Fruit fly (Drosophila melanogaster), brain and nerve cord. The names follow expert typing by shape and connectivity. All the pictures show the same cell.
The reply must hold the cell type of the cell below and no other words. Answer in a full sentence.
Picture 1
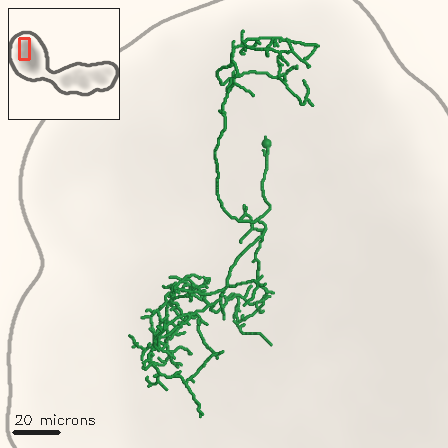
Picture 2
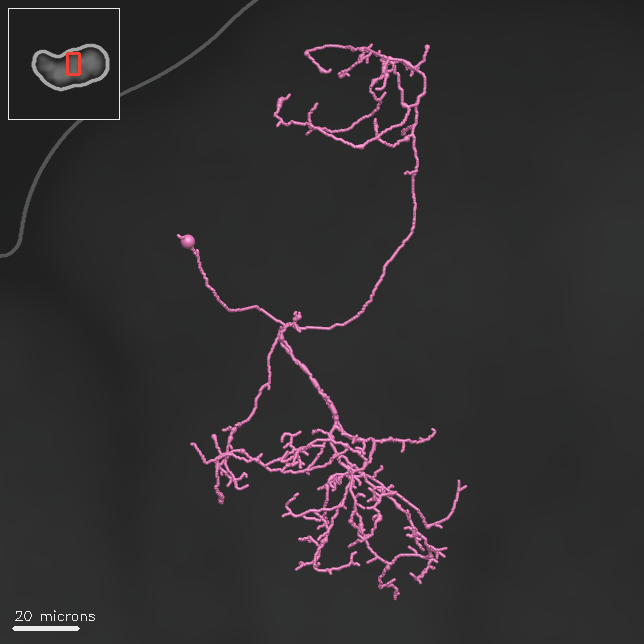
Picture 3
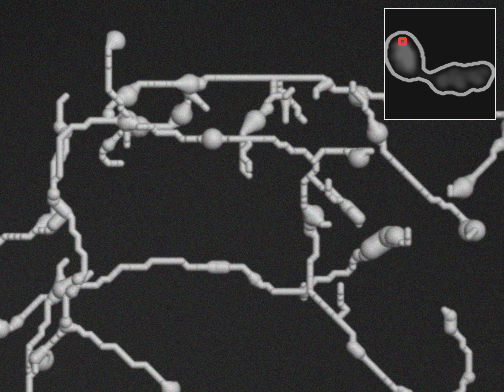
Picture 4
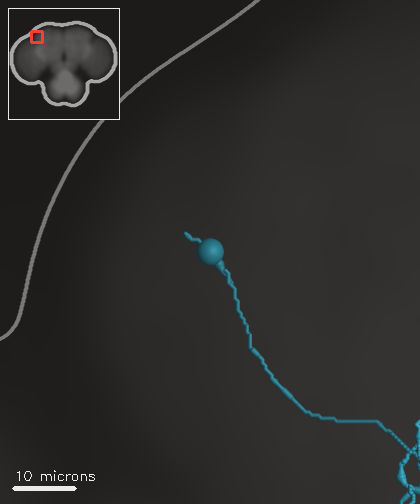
The cell type is AVLP026.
